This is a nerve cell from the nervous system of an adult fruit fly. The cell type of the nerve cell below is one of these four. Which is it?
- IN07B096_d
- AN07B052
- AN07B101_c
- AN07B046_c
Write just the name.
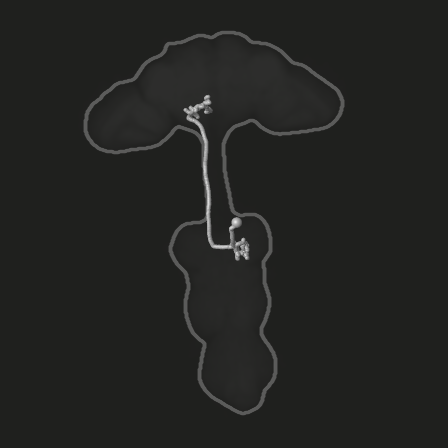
AN07B101_c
